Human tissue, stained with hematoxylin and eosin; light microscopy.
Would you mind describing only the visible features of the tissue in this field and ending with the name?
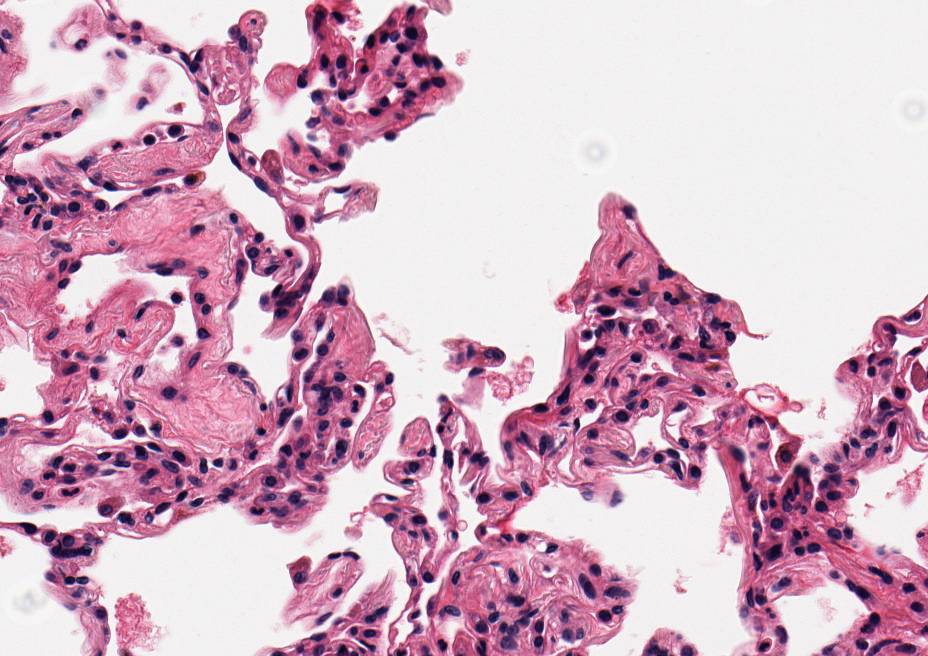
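Left of field: several septa widened by pale pink collagenous tissue, few nuclei. Elongated spindle-shaped nuclei within the thicker septa. No glands. No fat cells. Tissue: lung.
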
